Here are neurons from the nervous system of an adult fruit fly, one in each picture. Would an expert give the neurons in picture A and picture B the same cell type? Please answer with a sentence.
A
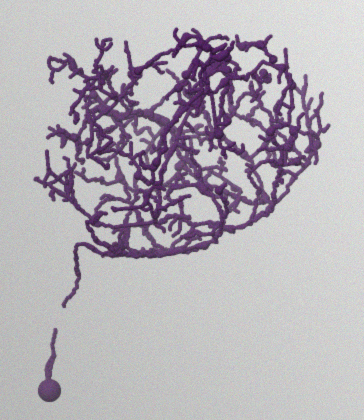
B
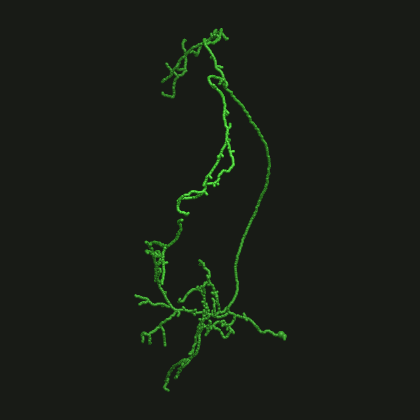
They are of different cell types.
